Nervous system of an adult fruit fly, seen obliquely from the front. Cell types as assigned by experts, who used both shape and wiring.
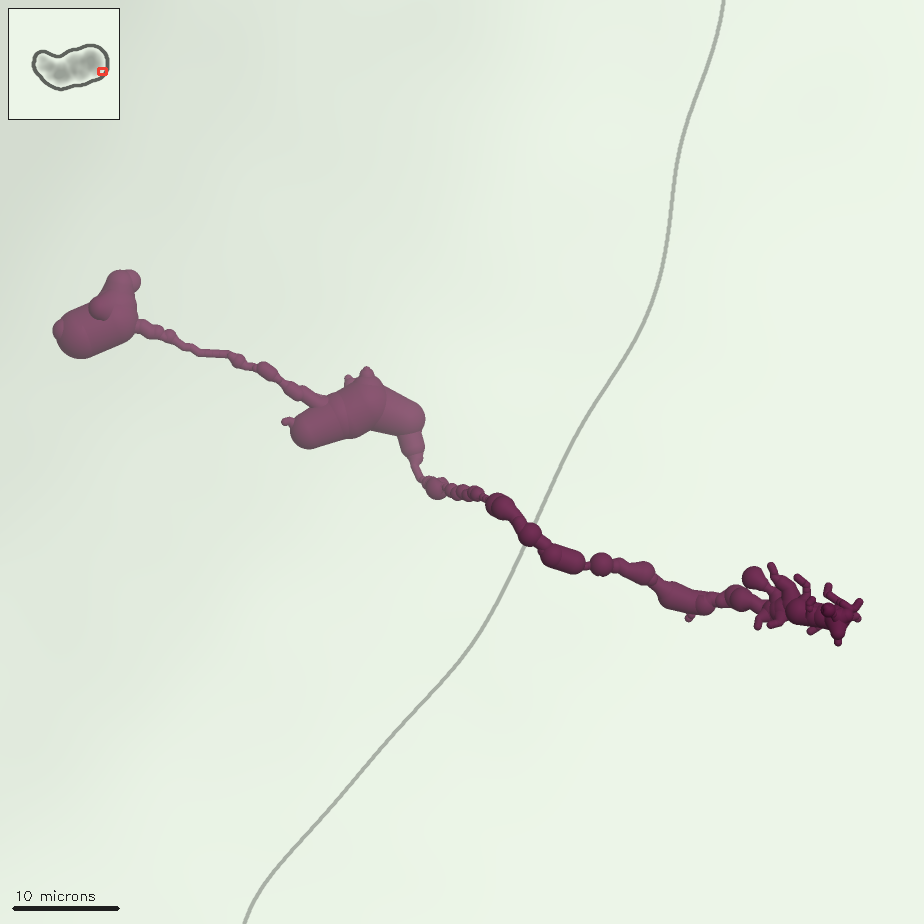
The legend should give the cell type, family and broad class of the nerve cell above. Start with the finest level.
L1; L; optic-lobe intrinsic neuron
